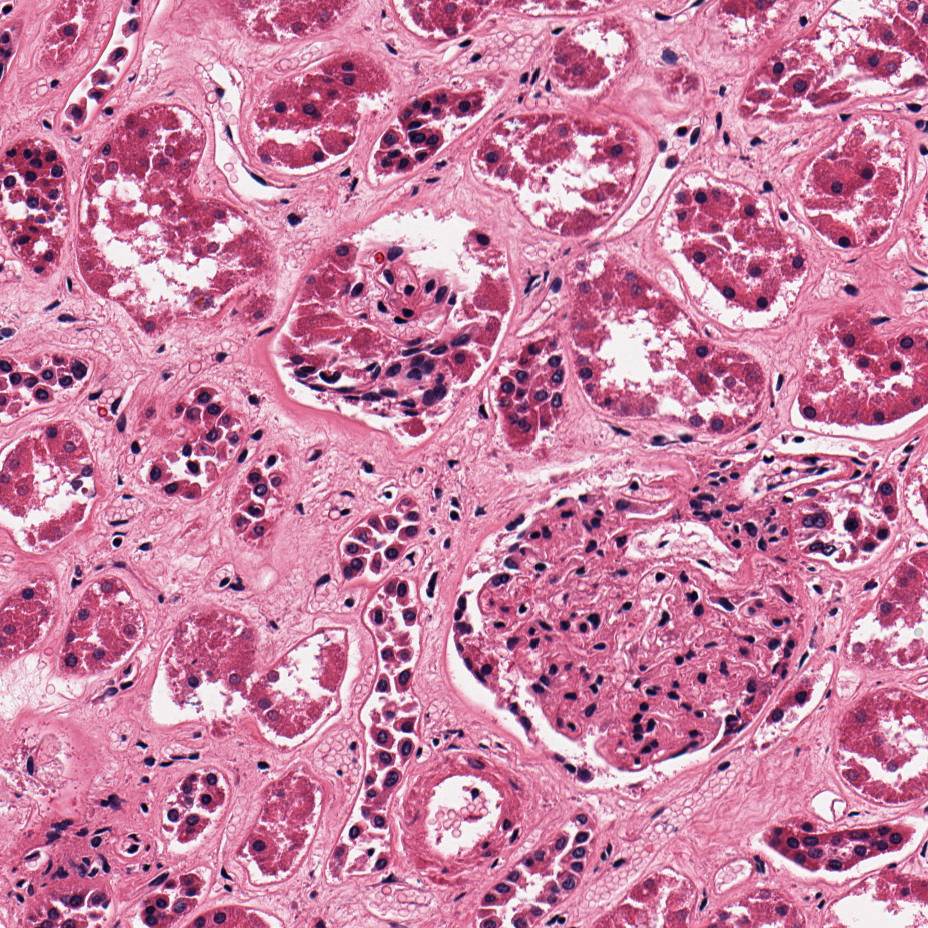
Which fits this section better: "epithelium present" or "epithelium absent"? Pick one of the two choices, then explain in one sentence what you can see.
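Epithelium present. Most tubules are lined by cells with abundant granular deep pink cytoplasm.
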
